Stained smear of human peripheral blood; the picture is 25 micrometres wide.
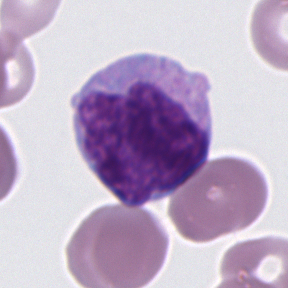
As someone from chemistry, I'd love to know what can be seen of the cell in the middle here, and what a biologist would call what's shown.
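This cell measures about 13 micrometres across. Its nucleus, about 12 by 10 micrometres, fills about 70% of the cell's area and lies toward the bottom of the cell. The upper edge of the nucleus is uneven, with a notch near its middle, and the chromatin is coarsely clumped rather than fine. The cytoplasm is pale greyish-blue, and the outline bulges in a small rounded knob at the upper right. The cell is an atypical promyelocyte.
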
